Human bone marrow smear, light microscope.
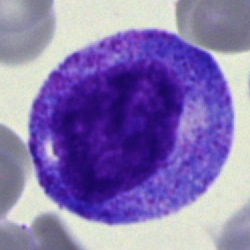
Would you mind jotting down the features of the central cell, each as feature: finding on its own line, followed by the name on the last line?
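Rim: moderate blue-purple cytoplasm, widest on right
Granules: many, fine, reddish-purple, throughout cytoplasm
Zone: pale, clear, just right of nucleus
Space: one, small, clear, at left edge of cytoplasm
Name: promyelocyte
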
